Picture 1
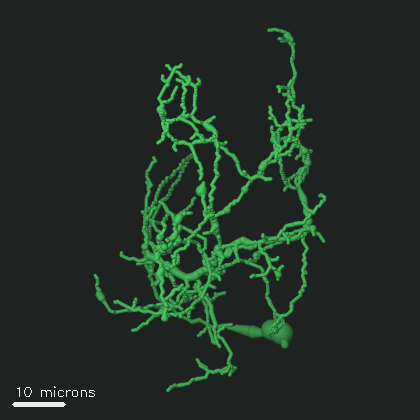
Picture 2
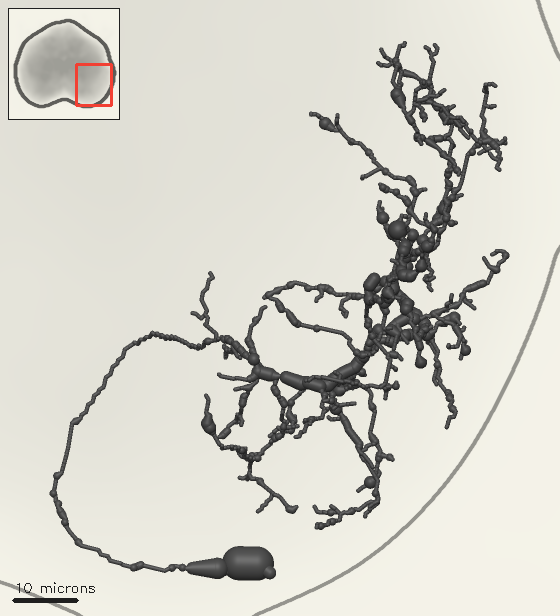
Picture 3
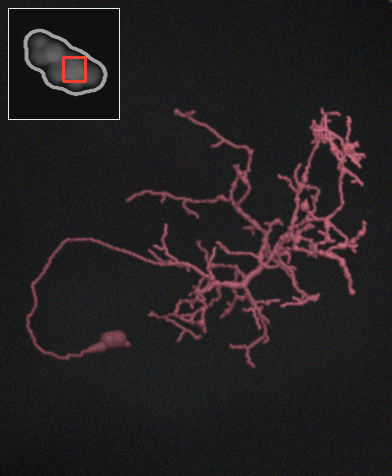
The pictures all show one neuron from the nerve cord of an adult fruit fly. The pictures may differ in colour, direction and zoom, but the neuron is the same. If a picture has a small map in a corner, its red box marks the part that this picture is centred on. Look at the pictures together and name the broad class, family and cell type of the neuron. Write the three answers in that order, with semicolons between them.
nerve-cord intrinsic neuron; hemilineage 20A.22A; IN20A.22A043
